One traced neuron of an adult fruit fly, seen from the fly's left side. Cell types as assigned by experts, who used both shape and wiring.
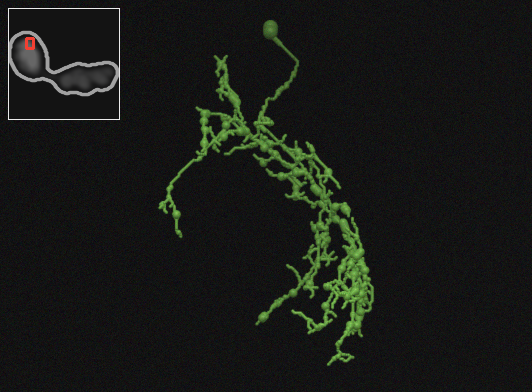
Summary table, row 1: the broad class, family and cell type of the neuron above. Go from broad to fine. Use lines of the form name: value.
broad class: central-brain intrinsic neuron
family: hemilineage LHd2
cell type: CB1160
